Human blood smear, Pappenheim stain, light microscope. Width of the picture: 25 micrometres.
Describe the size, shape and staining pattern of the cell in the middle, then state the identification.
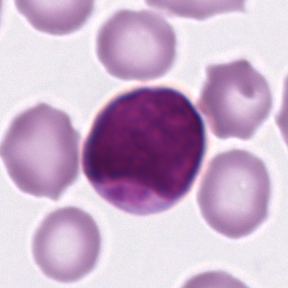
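Taking the outline first, the cell is round and smooth. The nucleus is round as well, about 10 micrometres across, and fills almost the whole cell. It sits toward the top, so the cytoplasm shows mainly at the bottom, where it forms only a thin crescent. That cytoplasm is pale lilac. The cell is a myeloblast.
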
